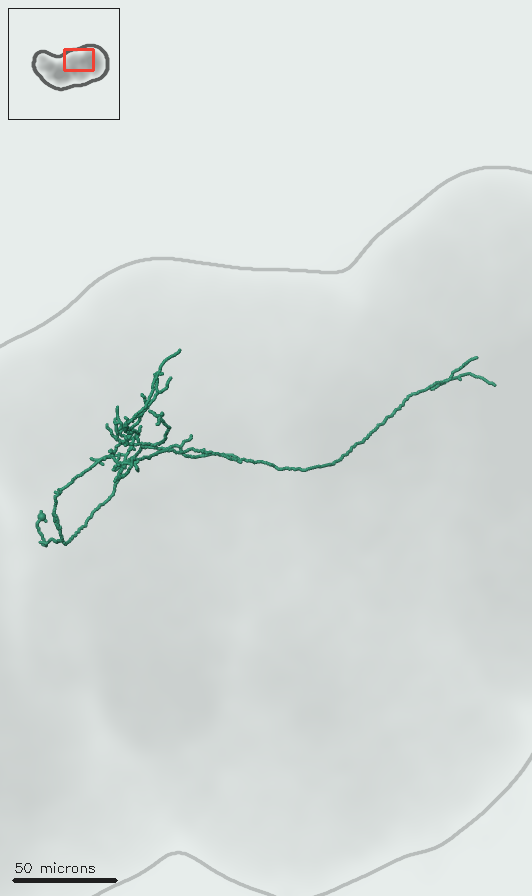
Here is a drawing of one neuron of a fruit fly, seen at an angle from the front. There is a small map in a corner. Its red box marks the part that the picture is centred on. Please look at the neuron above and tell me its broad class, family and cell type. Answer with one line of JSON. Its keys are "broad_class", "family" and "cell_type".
{"broad_class": "central-brain intrinsic neuron", "family": "hemilineage VPNp&v1_ventral", "cell_type": "CL283_b"}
